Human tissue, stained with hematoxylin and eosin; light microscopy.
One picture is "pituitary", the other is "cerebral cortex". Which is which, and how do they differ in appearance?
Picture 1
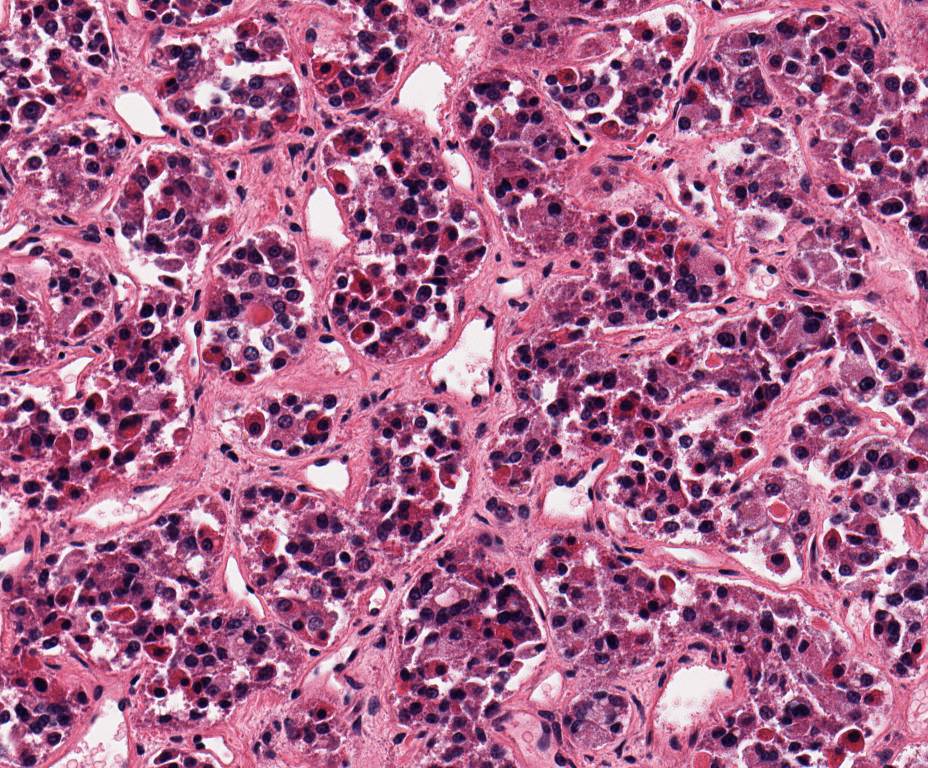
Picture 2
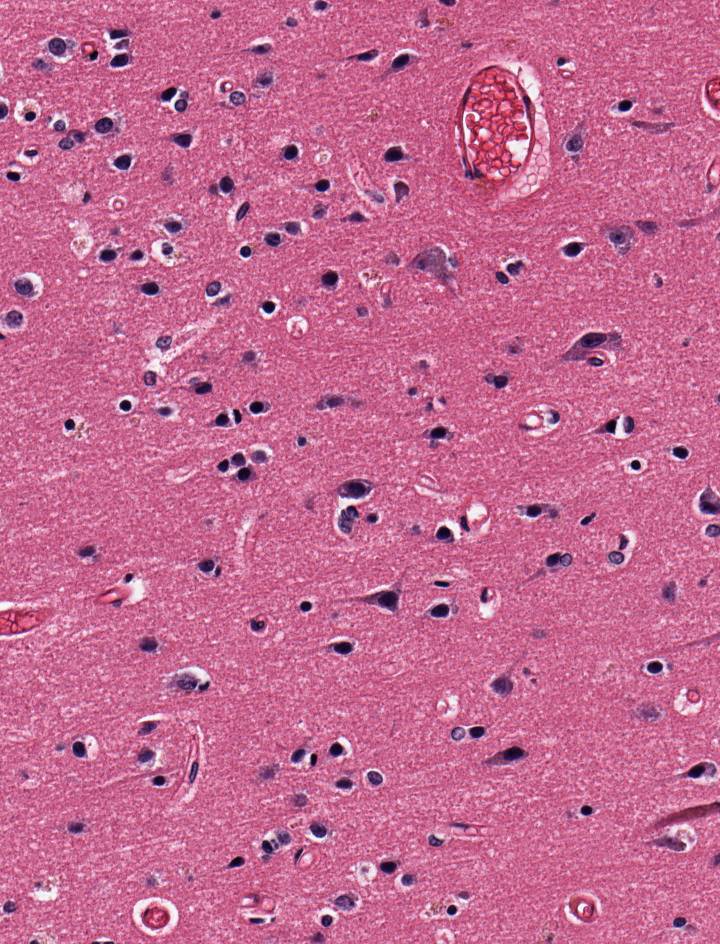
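Picture 1 is pituitary; picture 2 is cerebral cortex. In picture 1, cells are grouped throughout the field into rounded nests divided by thin pink septa. Red cells are intermingled with cells whose pale purple-grey cytoplasm is finely granular. The delicate septa hold scattered spindle-shaped nuclei and thin-walled, mostly empty vascular spaces. Picture 2 has a pink, finely fibrillary background throughout, with cells scattered singly and no epithelium or glands. Most of its cells are small, with round dark-staining nuclei and little visible cytoplasm. Near the top right, a cross-cut vessel has a lumen packed with red blood cells; a smaller one containing red blood cells is cut lengthwise at the left edge, just below the middle.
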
